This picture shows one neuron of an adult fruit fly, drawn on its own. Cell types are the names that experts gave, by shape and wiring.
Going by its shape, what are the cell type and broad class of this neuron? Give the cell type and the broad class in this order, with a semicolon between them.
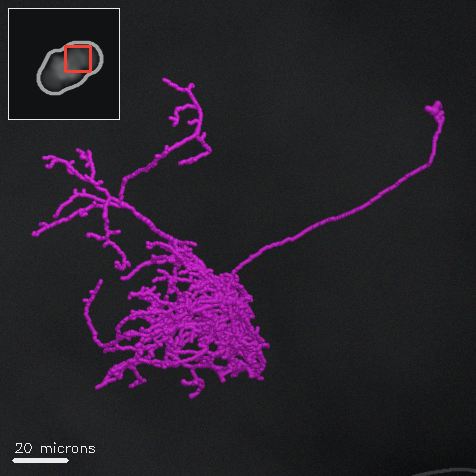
LAL052; central-brain intrinsic neuron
